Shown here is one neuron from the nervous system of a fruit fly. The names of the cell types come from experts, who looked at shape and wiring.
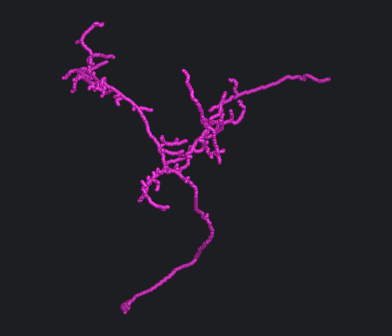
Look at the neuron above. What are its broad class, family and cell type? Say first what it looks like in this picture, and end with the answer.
As drawn here it is about as wide as it is tall. Its broad class is nerve-cord intrinsic neuron. The family is hemilineage 16B. Its cell type is IN16B099.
